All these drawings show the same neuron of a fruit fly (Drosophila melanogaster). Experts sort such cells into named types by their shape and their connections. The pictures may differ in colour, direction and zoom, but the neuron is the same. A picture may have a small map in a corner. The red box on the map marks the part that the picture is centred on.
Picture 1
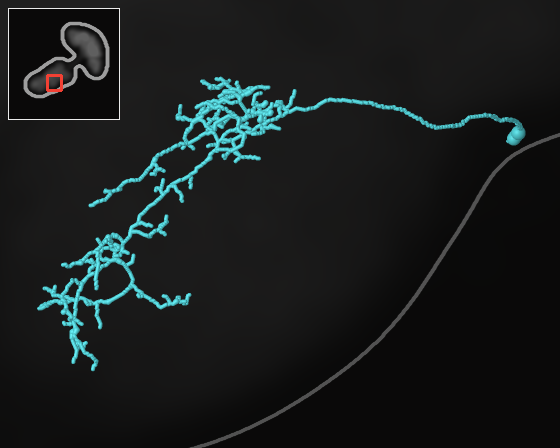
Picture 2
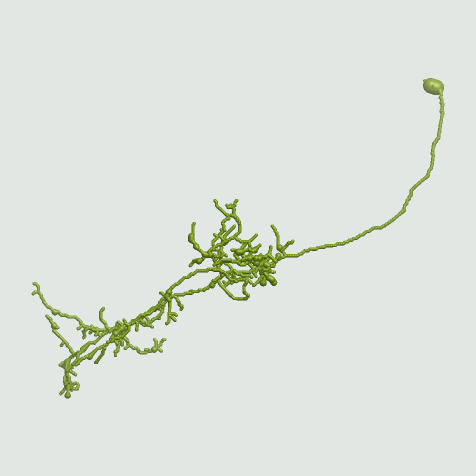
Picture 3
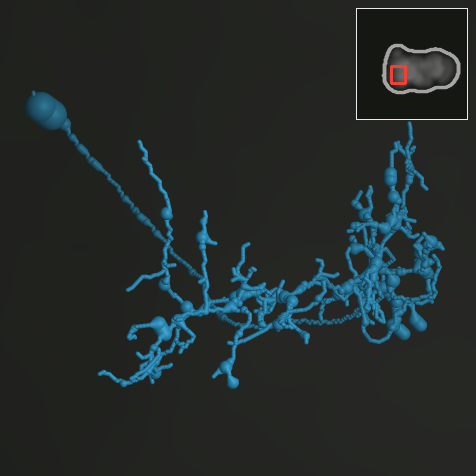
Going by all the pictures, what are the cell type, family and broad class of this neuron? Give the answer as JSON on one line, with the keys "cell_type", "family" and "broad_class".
{"cell_type": "IN09A060", "family": "hemilineage 09A", "broad_class": "nerve-cord intrinsic neuron"}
